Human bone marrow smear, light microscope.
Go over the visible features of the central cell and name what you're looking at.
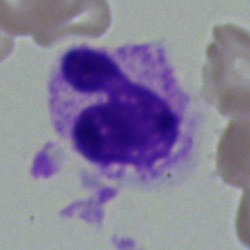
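Two lobes make up the nucleus, joined by a narrower strand. The smaller lobe lies at the upper left, above the larger one. The cytoplasm is moderate in amount and pale lilac-pink, with fine purple granules scattered throughout. The cell is a segmented neutrophil.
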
